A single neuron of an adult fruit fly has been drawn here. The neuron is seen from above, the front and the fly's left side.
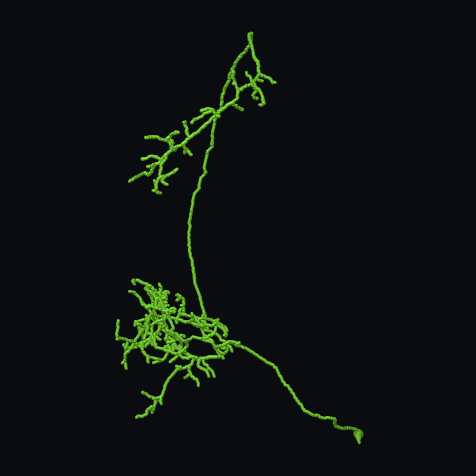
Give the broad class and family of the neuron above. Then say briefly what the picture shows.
This is a central-brain intrinsic neuron. The family is hemilineage ALlv1. Dozens of branch ends can be seen. In this view it is taller than it is wide.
